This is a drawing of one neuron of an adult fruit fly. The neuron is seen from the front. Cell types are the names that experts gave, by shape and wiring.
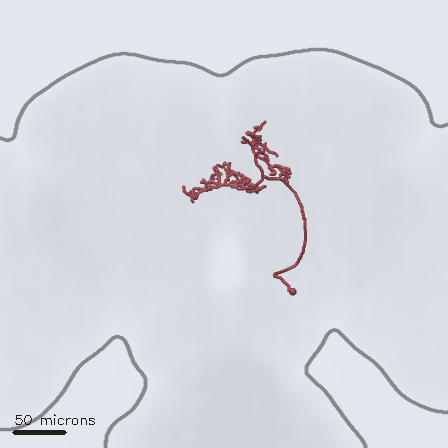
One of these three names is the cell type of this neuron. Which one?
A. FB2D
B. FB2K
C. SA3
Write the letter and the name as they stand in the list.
B. FB2K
